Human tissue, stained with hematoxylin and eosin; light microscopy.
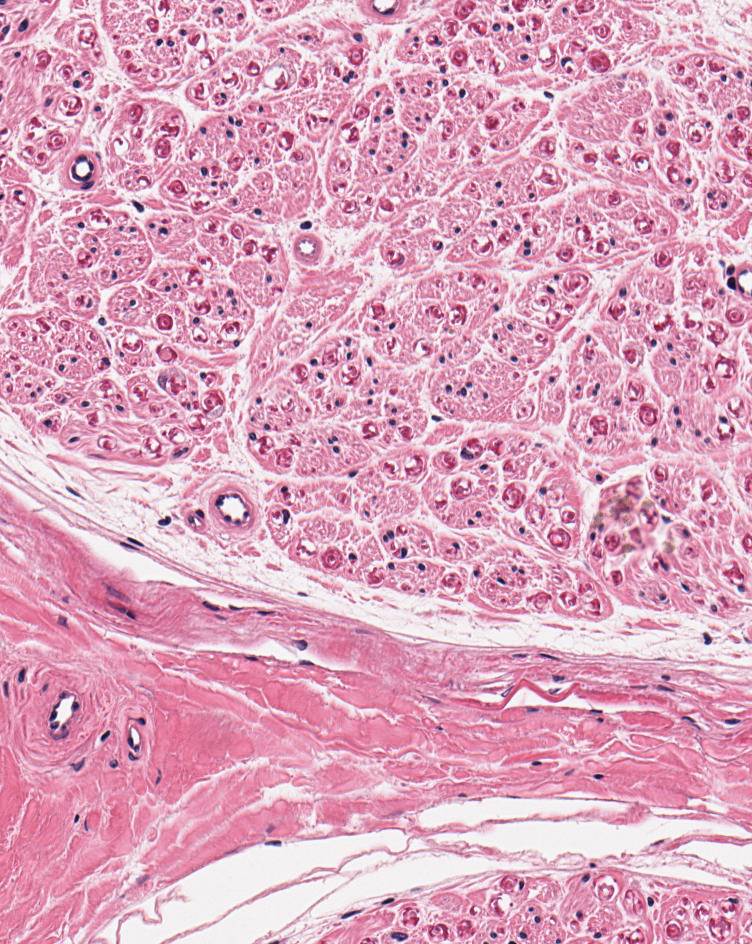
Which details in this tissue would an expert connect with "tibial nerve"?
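That's tibial nerve.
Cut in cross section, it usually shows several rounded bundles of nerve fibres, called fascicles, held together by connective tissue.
In this field, thin pale septa split the bundle into many small irregular groups of fibres. Small dark oval nuclei are scattered sparsely among the fibres. A few small vessels with round, empty white lumens lie inside the bundle, one near its lower left edge. No fat cells show up anywhere in the field.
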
